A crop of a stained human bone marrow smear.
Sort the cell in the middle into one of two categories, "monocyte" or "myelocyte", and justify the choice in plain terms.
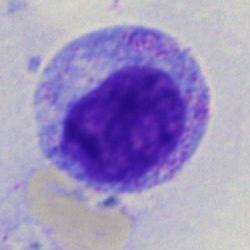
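Myelocyte, not monocyte. The outline of the cell is round. The cytoplasm is pale blue, with fine purple-red granules scattered through it. The chromatin stains dark purple, with a few paler patches.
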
